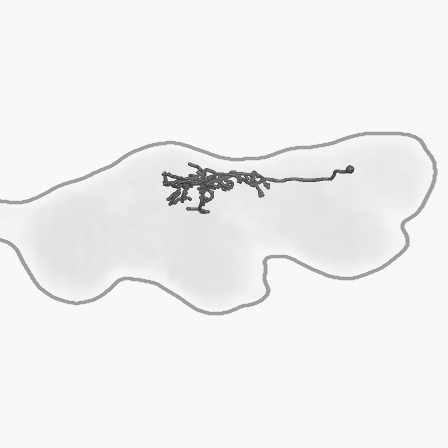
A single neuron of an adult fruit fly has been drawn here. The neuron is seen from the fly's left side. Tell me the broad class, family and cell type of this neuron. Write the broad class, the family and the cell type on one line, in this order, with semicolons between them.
nerve-cord intrinsic neuron; hemilineage 03B; IN03B063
